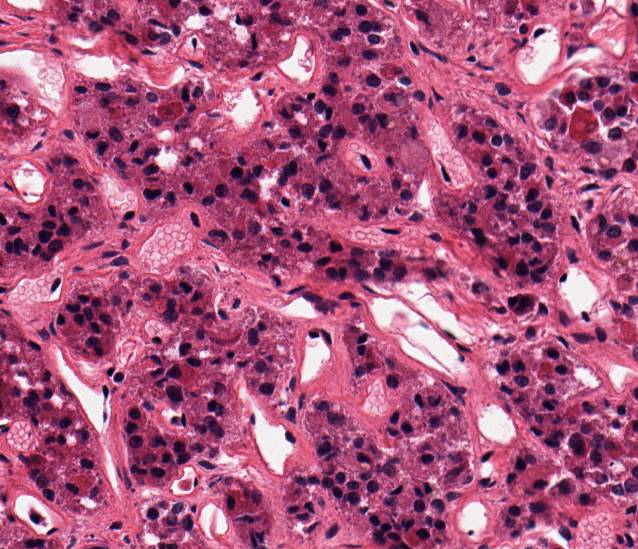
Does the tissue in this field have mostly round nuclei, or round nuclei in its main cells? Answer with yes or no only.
Yes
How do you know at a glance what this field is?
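What we have here is mainly the pars distalis of the pituitary. First the layout: the cells lie in solid nests throughout, parted by thin pink fibrous septa.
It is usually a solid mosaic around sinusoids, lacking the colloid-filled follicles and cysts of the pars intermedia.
Within those septa, across the whole field, lie many thin-walled, mostly empty vascular spaces.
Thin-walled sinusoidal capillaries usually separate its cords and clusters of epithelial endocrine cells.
Most cells have granular purplish-pink cytoplasm; scattered ones, for example near the upper right and lower left, are brighter and deeply eosinophilic.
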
